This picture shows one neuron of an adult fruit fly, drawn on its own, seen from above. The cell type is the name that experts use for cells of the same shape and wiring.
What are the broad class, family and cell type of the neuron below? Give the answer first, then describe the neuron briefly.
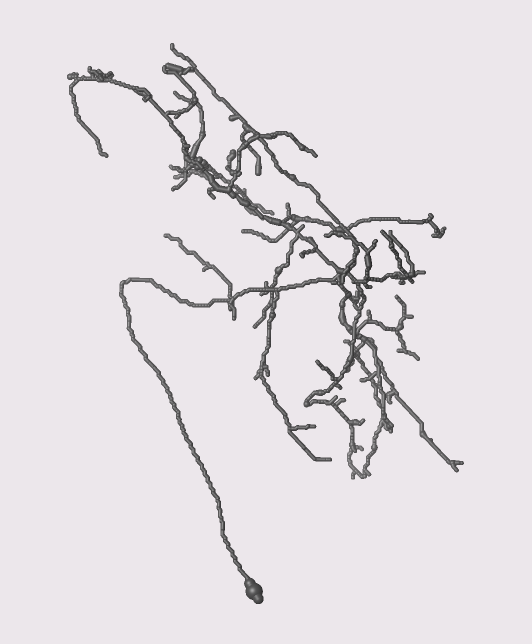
It is a nerve-cord intrinsic neuron. Its family is hemilineage 11B. The cell type is IN11B017_b. The cell body is at the bottom of the picture. Dozens of branch ends can be seen.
